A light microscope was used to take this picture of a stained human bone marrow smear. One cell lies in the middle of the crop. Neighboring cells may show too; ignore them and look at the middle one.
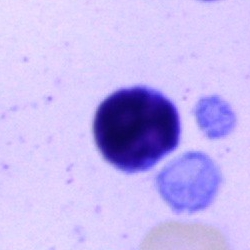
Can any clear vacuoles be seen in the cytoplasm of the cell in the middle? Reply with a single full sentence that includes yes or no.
No, clear vacuoles are not present; its cytoplasm shows no vacuoles.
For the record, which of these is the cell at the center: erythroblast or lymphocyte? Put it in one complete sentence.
This particular crop is centered on a lymphocyte.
